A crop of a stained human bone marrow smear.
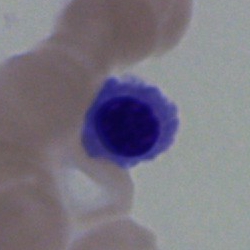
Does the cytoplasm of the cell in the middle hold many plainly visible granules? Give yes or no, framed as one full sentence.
No, the cytoplasm does not hold many granules; none are visible in it.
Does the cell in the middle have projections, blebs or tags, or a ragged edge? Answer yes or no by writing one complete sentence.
Yes, this cell's edge is broken by ragged or frayed parts, projections, blebs or tags.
